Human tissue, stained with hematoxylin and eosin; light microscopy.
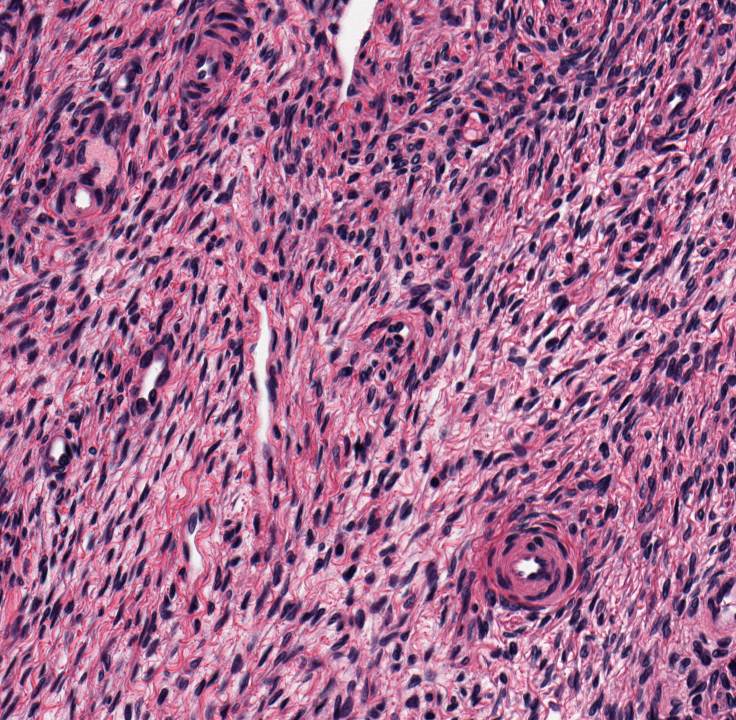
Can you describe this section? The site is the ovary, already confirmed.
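Densely packed spindle cells throughout; no epithelium. Nuclei elongated, dark-staining, many with tapered or wavy ends. Cytoplasm scant; cell borders not discernible. Thin wavy pink collagen fibres between cells everywhere.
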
